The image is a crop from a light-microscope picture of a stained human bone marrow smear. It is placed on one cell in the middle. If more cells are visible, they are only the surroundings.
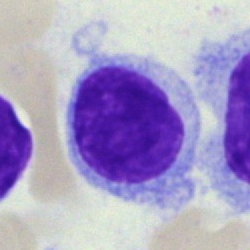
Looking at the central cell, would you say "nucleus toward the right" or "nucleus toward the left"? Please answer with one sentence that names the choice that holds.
The nucleus is shifted toward the left of this cell.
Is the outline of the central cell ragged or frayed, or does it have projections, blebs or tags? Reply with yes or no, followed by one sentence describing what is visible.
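Yes. A small ring-shaped loop projects from the upper-left edge of the cell.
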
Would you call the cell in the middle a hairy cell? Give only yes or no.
yes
